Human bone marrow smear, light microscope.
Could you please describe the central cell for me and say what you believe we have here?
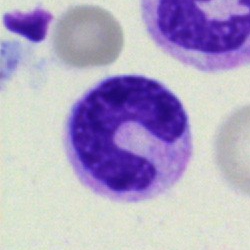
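This cell has a smooth, round outline. Its nucleus is deeply indented into a C shape, and the opening of that indentation faces the right side of the cell. The cytoplasm is a pale pinkish-lilac. The cell is a band neutrophil.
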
